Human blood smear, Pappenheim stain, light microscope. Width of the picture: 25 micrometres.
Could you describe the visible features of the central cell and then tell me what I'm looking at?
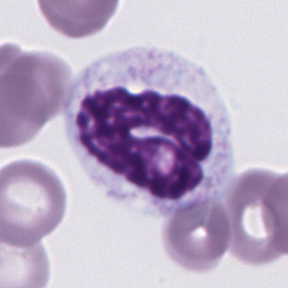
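The nucleus is a single curved band bent into a horseshoe, not divided into separate lobes. Its chromatin is dark purple and coarsely clumped. Plentiful pale pinkish-lilac cytoplasm surrounds it, sprinkled with many fine lilac granules. This is a band neutrophil.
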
